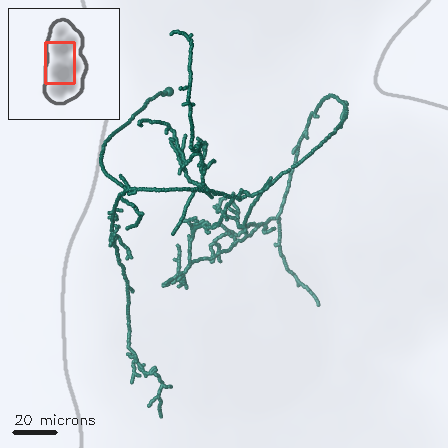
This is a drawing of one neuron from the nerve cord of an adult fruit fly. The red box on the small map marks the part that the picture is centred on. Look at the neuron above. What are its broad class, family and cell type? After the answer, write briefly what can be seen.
Its broad class is nerve-cord intrinsic neuron. The family is hemilineage 19B. The cell type is IN19B092. By the scale bar it is about 190 microns tall in this view. Dozens of branch ends can be seen.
